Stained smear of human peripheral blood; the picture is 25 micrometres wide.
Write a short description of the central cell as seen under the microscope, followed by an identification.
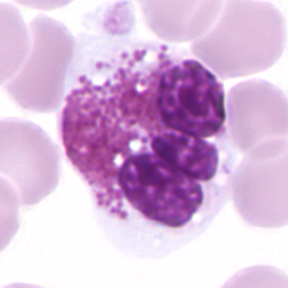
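Stacked one above another, the nuclear lobes run along the right side of the cell, their chromatin dark purple and coarsely clumped. Numerous coarse, round, purple-red granules fill the left part of the cytoplasm. At the lower edge of the cell, by contrast, the cytoplasm is pale and almost free of granules. The cell shown is an eosinophil.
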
